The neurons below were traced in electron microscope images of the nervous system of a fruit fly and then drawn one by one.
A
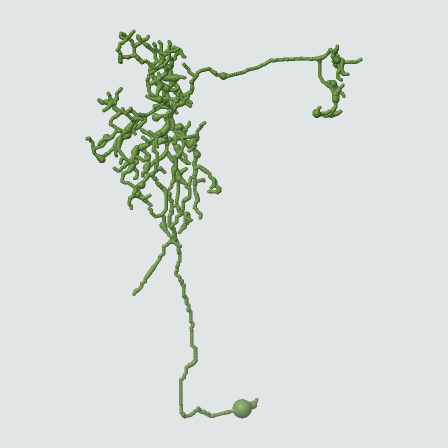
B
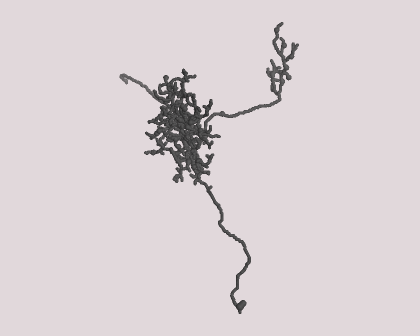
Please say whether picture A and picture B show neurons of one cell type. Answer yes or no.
yes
